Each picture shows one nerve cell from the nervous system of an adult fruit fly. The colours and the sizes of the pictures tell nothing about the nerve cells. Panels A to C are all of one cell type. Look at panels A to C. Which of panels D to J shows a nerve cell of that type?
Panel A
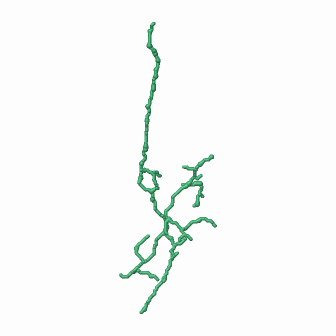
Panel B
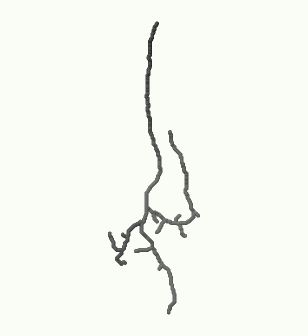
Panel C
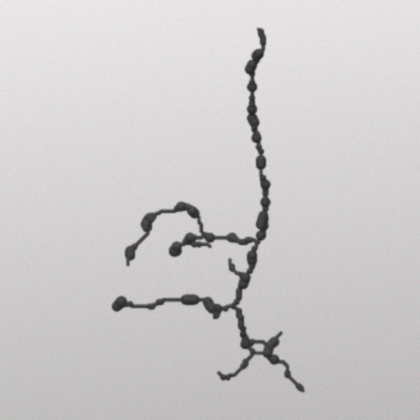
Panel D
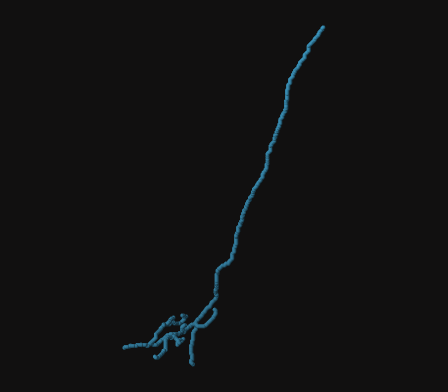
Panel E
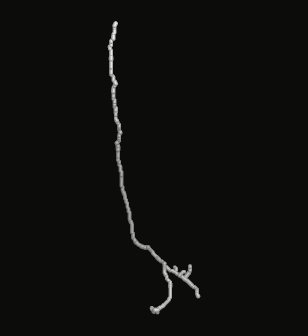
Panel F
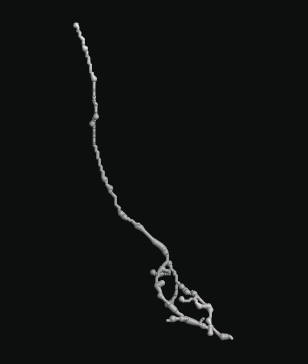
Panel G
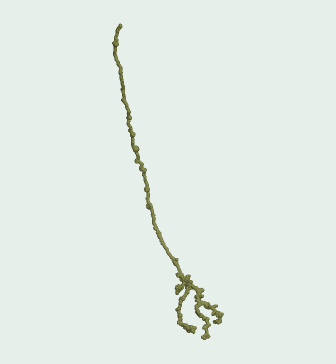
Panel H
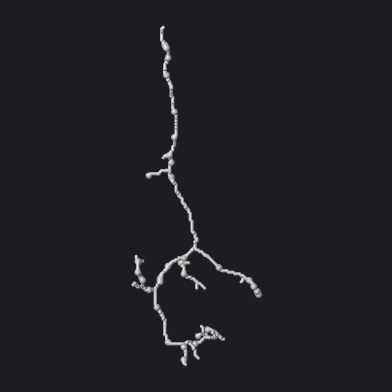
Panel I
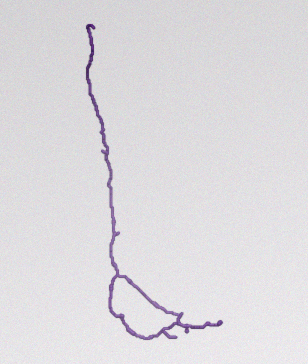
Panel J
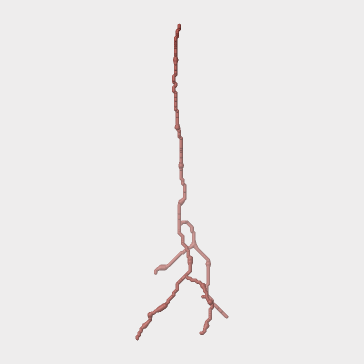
H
